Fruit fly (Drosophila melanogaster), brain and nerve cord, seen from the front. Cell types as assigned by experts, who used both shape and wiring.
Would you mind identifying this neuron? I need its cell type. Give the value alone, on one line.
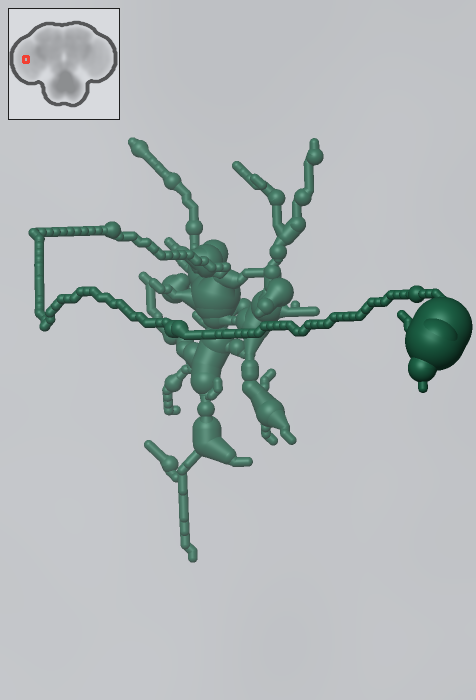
Dm8b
